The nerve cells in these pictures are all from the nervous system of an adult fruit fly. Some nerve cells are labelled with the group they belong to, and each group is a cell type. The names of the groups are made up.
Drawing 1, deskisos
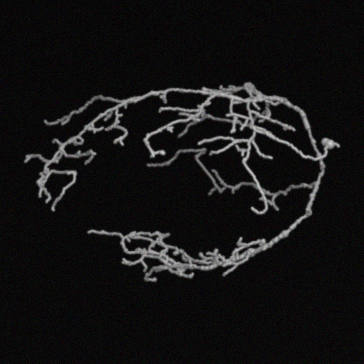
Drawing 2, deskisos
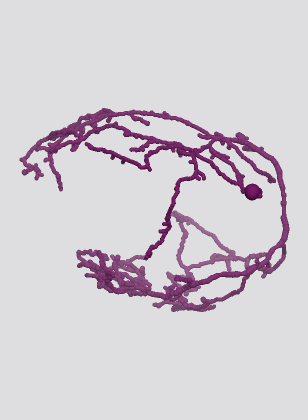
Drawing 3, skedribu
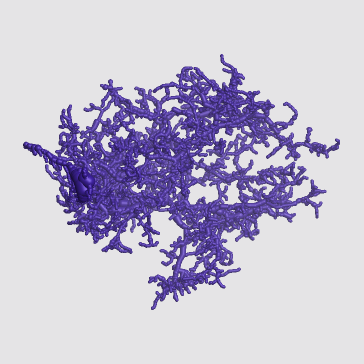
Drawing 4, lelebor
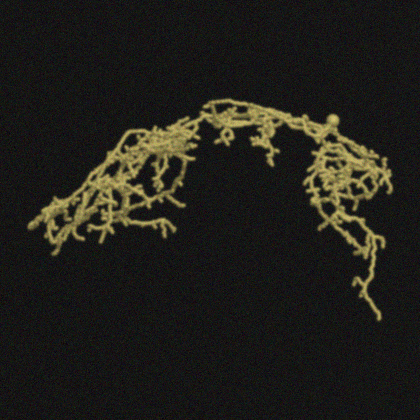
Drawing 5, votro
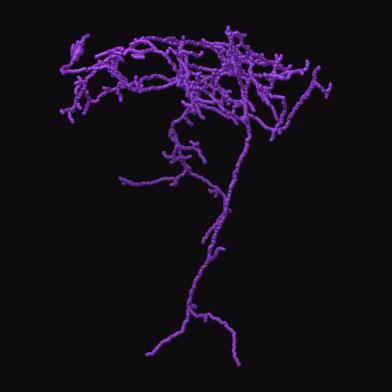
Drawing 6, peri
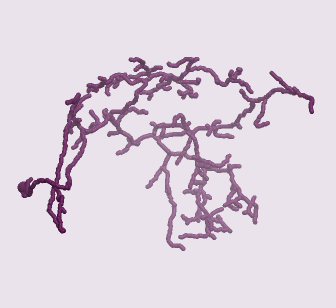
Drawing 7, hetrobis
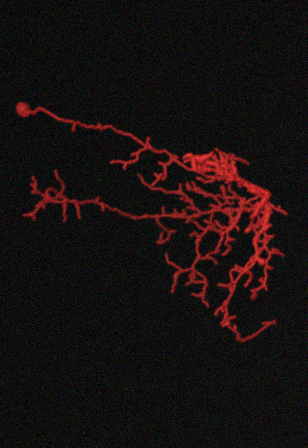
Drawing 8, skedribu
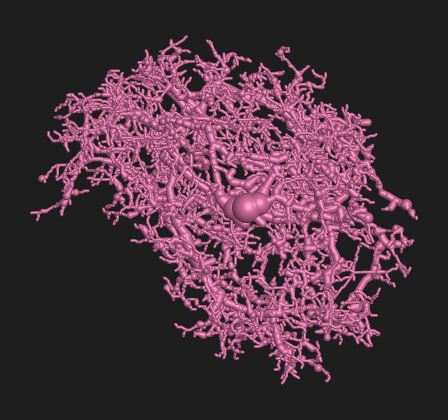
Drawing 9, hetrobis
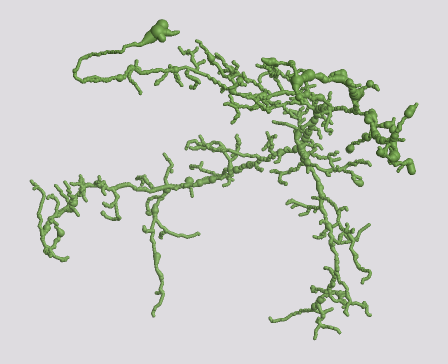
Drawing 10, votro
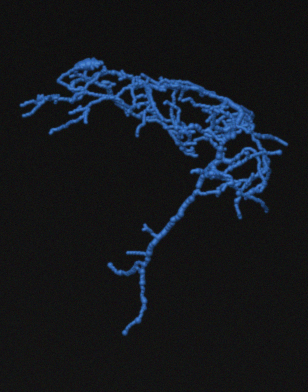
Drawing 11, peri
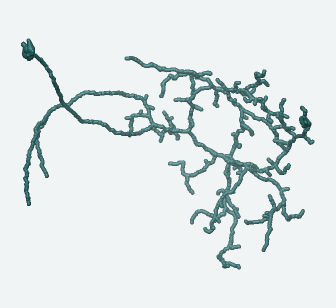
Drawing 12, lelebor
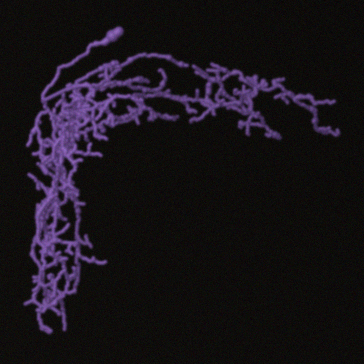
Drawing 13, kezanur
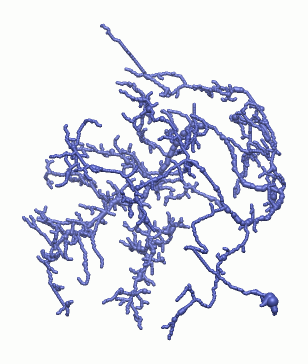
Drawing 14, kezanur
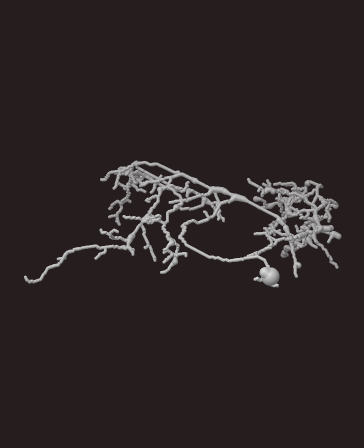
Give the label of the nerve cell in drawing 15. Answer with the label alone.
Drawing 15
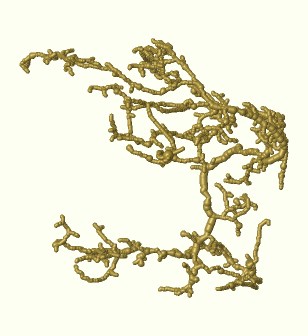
kezanur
